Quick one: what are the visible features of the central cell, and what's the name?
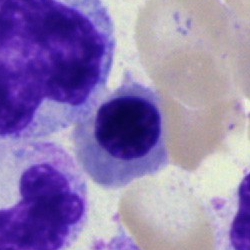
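Outline irregular, somewhat angular, not smoothly round. Nucleus: no nucleolus visible. Cytoplasm pale grey-blue. Cytoplasmic rim wider on lower-left side of nucleus than on upper-right side. Erythroblast.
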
